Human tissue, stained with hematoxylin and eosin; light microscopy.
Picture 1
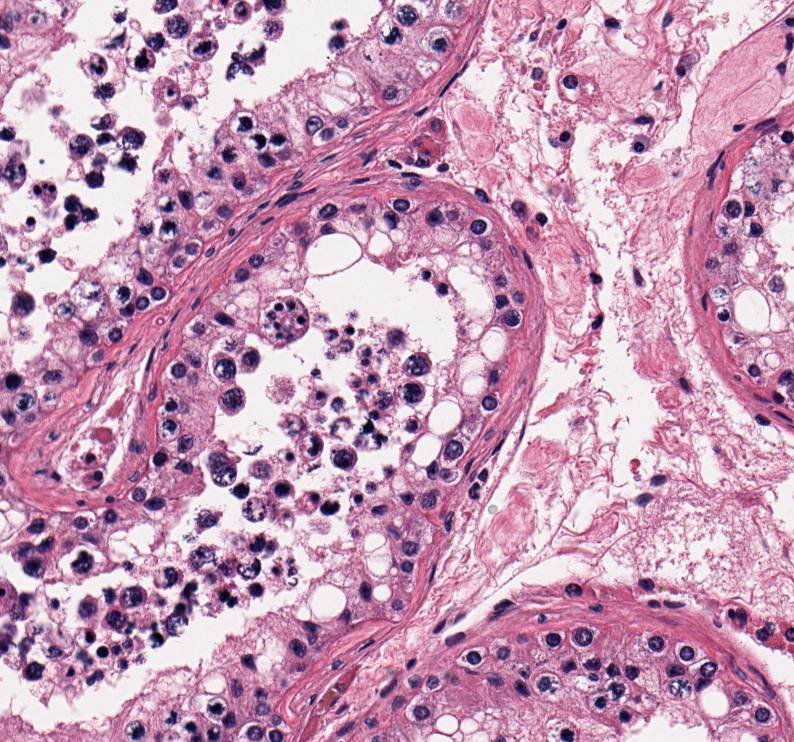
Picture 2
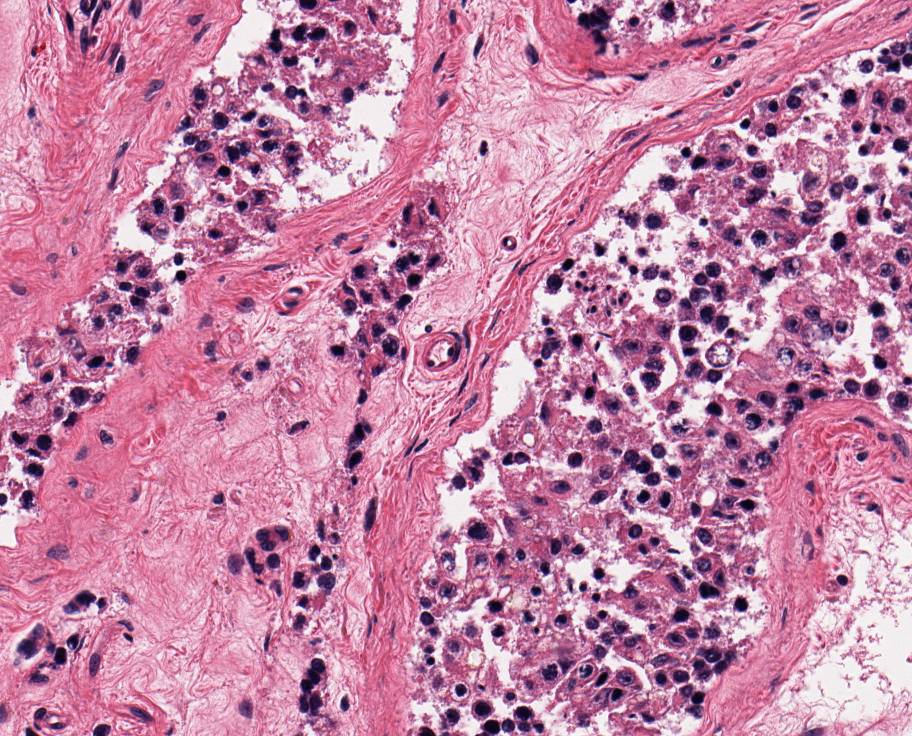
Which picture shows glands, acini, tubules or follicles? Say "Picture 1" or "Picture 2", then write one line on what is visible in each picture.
Picture 1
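What picture 1 shows: The field shows cross-sections of rounded tubules, one in the centre with parts of others at the left, right edge and bottom, separated by interstitial tissue.
What picture 2 shows: No glands or lumen-forming structures are seen among the cell clusters.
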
